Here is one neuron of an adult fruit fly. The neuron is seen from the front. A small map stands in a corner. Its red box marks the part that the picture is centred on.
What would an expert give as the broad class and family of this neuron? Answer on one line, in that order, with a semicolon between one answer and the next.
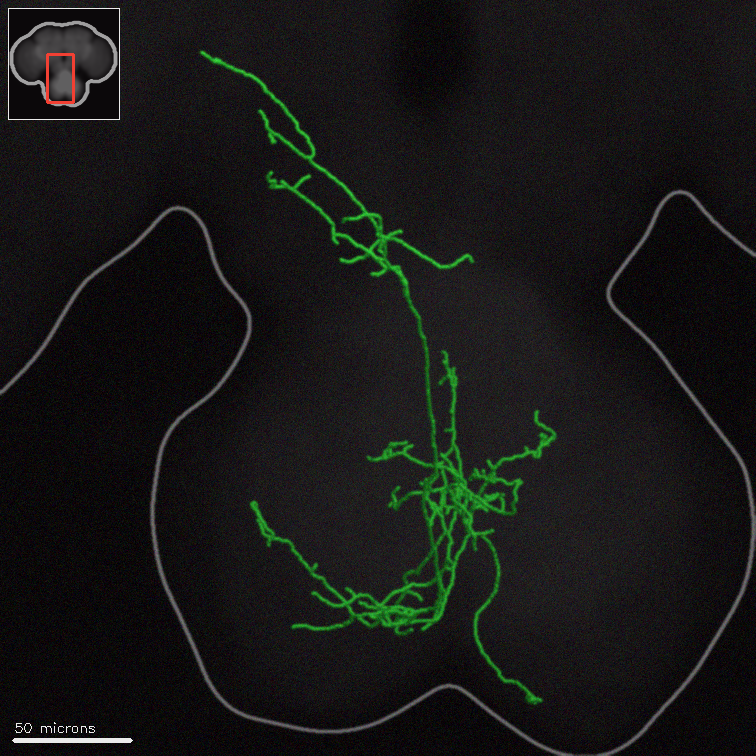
ascending neuron; hemilineage 05B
